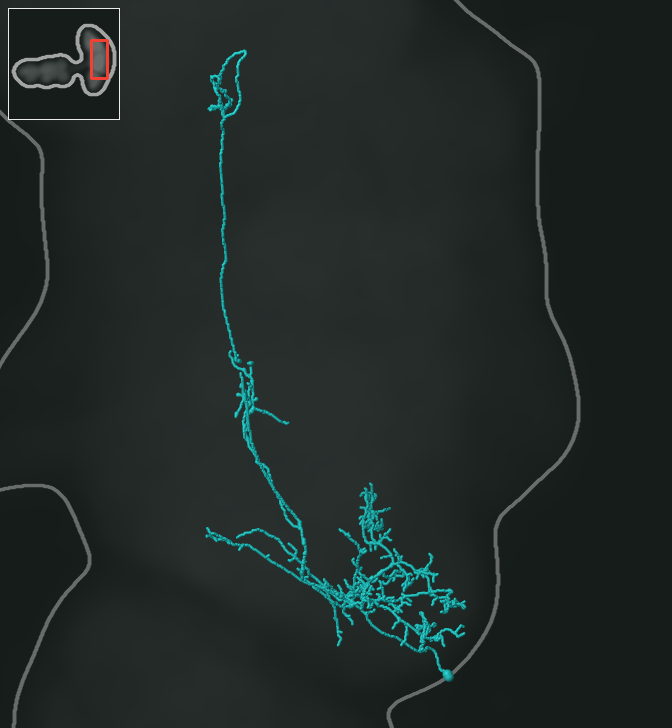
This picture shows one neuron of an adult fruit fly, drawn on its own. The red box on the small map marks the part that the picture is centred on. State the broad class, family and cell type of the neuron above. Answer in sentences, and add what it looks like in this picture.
Its broad class is central-brain intrinsic neuron. Its family is hemilineage VLPl&d1_lateral. Its cell type is AVLP274_a. It lies in the brain. Dozens of branch ends can be seen.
